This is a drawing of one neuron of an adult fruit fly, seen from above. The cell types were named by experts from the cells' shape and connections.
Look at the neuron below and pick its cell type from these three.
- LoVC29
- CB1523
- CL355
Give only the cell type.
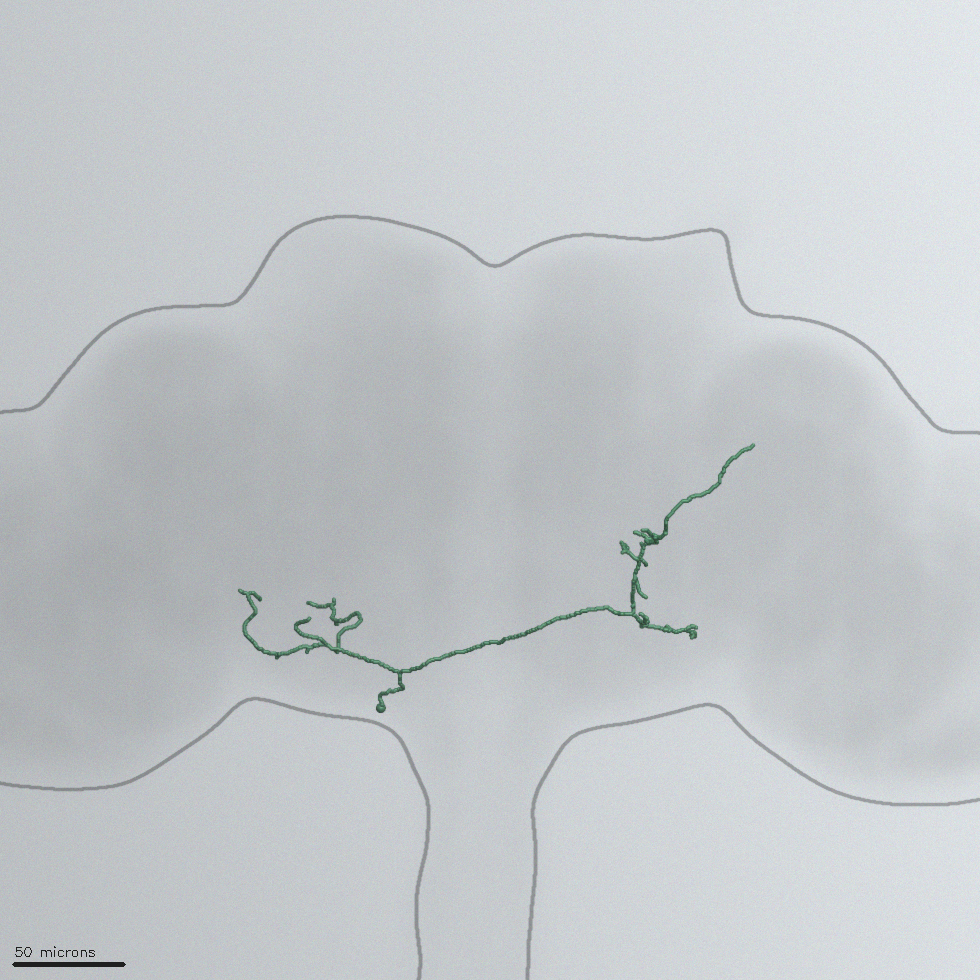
CL355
